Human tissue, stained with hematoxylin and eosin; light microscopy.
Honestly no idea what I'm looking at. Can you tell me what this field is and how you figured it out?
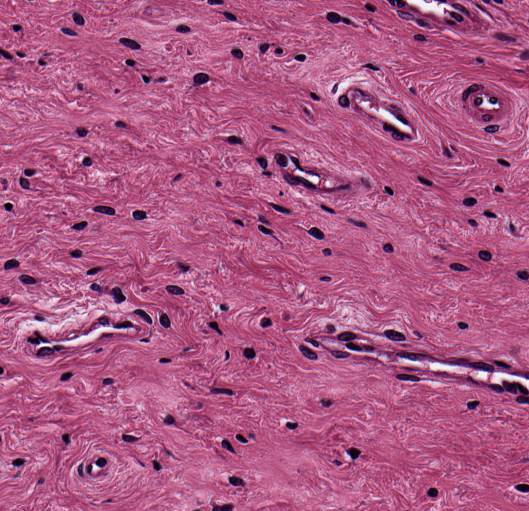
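You are looking at dense connective tissue. Fibrous tissue fills the whole field, with no epithelium anywhere.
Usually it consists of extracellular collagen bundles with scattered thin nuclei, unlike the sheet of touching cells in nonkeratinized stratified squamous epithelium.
Small, dark, oval to spindle-shaped nuclei lie sparsely between the fibres and aligned with them. Small thin-walled vessels with slit-like lumens run parallel to the fibres, centrally and at lower left and right.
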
